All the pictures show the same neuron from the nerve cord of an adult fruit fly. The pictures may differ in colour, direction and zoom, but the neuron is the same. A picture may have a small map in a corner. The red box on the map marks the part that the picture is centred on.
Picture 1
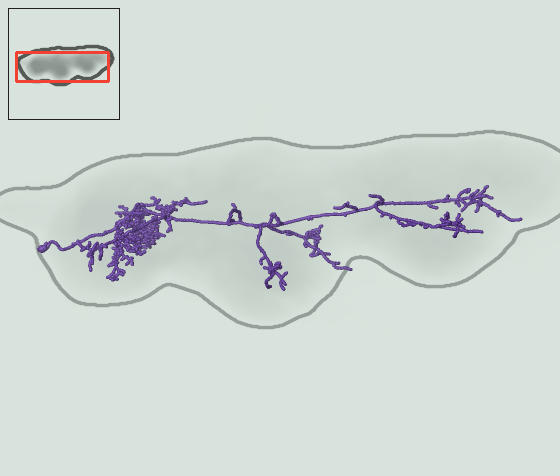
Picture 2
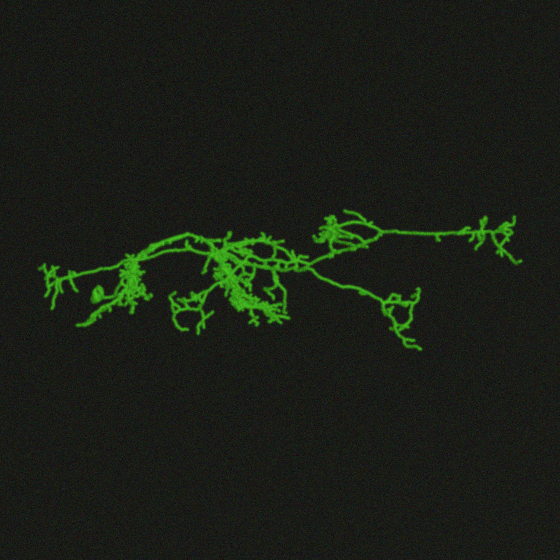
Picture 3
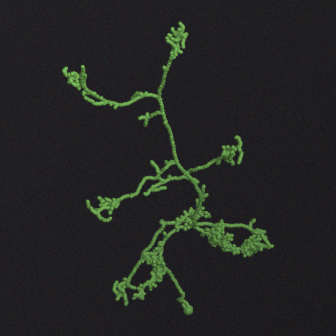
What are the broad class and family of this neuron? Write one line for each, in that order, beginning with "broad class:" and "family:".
broad class: nerve-cord intrinsic neuron
family: hemilineage 07B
